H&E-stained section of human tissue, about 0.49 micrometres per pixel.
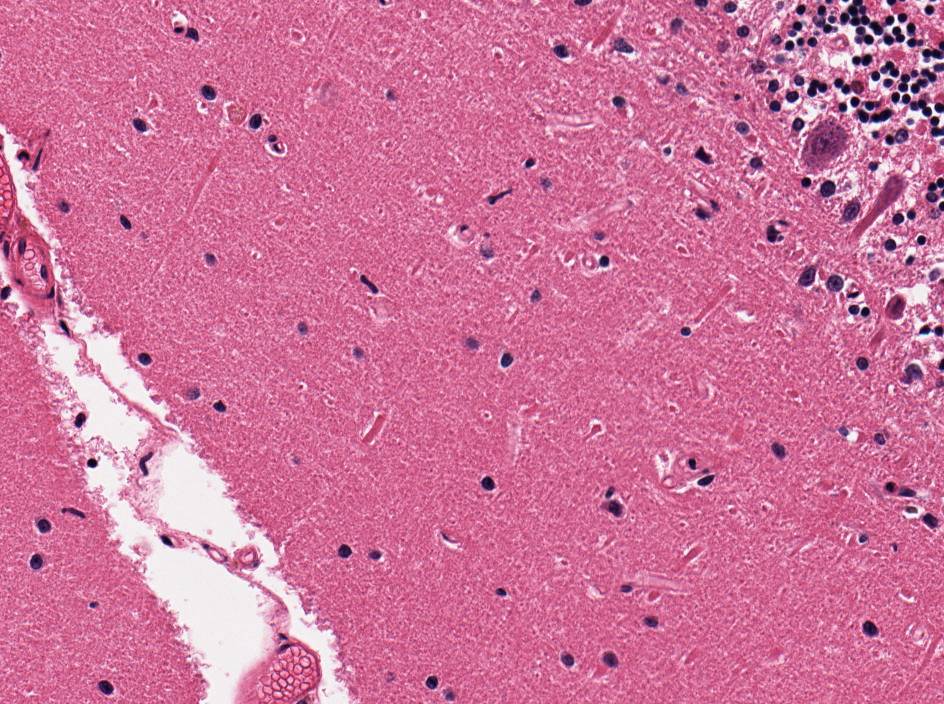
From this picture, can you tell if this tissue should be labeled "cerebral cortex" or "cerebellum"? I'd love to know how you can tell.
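Cerebellum. Most of the field is a broad zone of pale pink, finely granular-fibrillary neuropil with sparse small nuclei, and a crowded cluster of small, round, dark nuclei fills the upper right corner.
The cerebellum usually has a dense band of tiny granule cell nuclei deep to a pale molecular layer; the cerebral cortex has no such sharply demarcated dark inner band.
No large neurons appear in the pink zone outside the cluster.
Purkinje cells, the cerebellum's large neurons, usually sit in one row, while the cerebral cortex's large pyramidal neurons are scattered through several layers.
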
